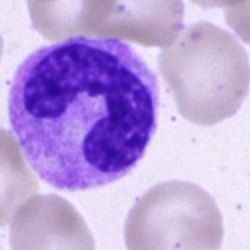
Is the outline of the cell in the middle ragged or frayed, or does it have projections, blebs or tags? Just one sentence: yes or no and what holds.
No, the cell's outline is smooth, without projections.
